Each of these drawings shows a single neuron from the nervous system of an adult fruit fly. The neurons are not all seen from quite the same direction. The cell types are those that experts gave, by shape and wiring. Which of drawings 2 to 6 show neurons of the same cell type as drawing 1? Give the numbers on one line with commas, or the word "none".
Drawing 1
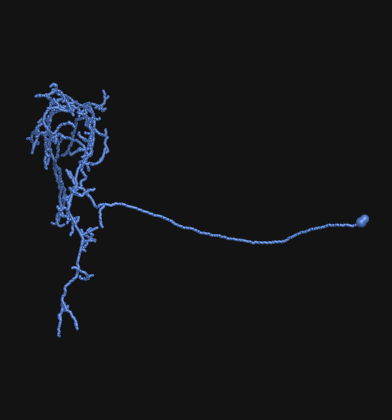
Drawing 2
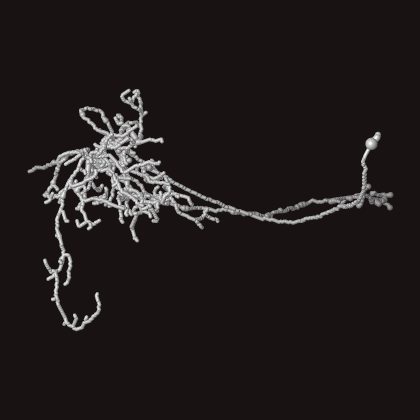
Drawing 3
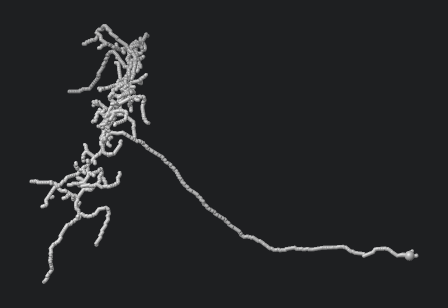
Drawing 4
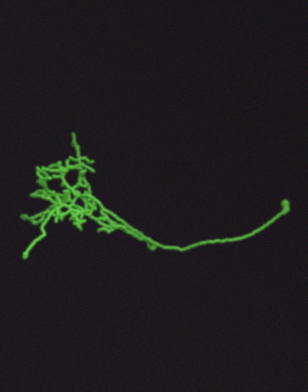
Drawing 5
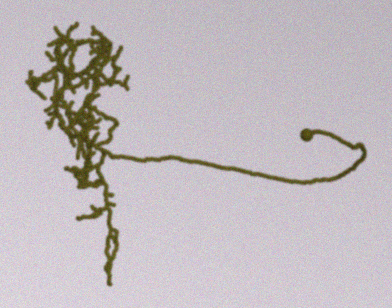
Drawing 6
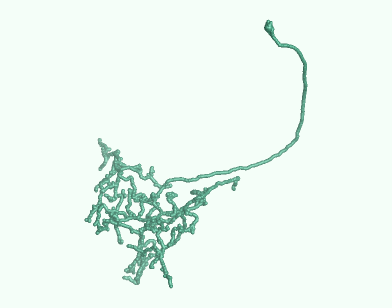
3, 5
